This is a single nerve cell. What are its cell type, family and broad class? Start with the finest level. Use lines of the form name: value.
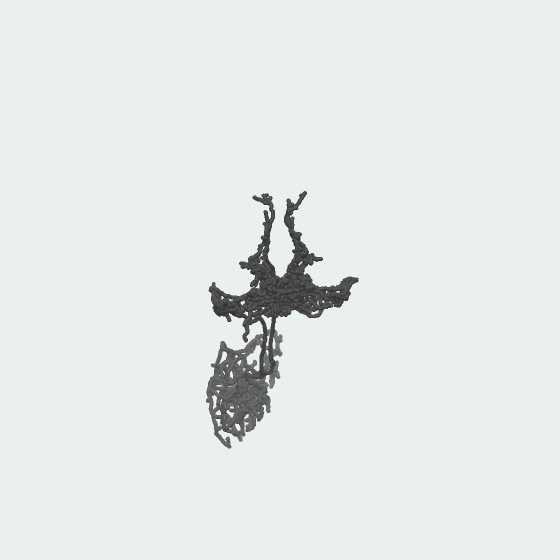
cell type: DNge073
family: hemilineage LB19
broad class: descending neuron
